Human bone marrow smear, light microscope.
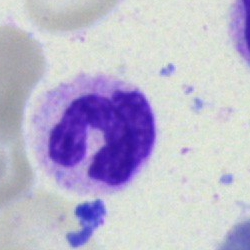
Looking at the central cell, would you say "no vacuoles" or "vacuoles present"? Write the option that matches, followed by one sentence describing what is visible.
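No vacuoles. The cytoplasm shows no vacuoles.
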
